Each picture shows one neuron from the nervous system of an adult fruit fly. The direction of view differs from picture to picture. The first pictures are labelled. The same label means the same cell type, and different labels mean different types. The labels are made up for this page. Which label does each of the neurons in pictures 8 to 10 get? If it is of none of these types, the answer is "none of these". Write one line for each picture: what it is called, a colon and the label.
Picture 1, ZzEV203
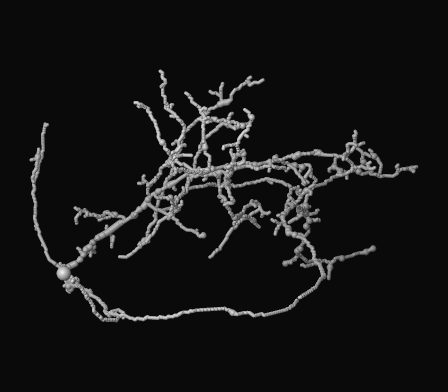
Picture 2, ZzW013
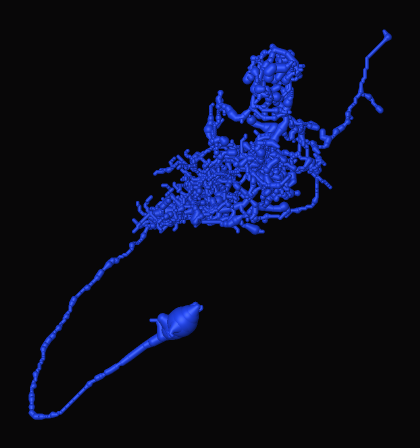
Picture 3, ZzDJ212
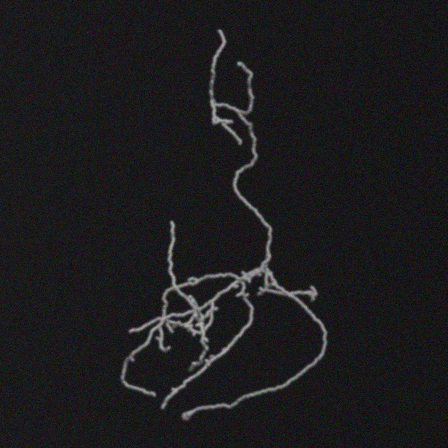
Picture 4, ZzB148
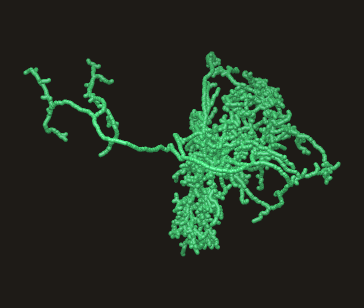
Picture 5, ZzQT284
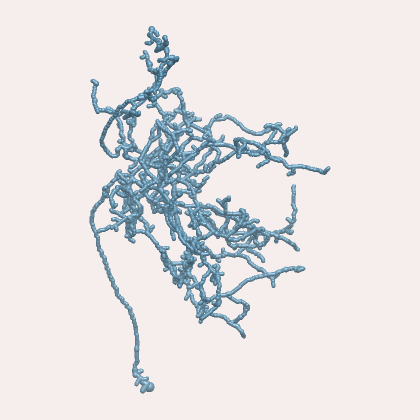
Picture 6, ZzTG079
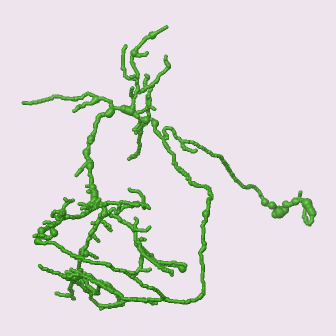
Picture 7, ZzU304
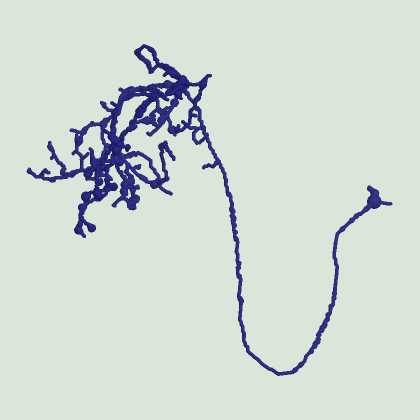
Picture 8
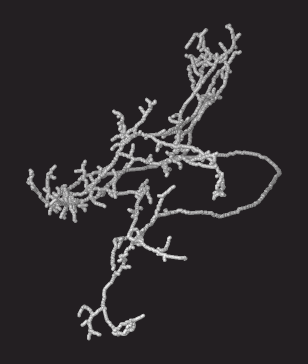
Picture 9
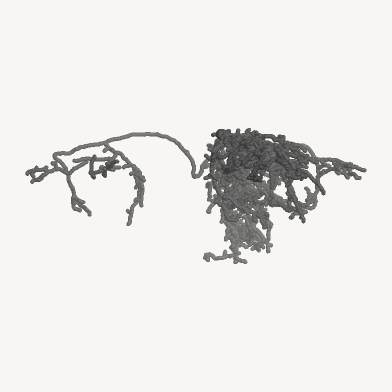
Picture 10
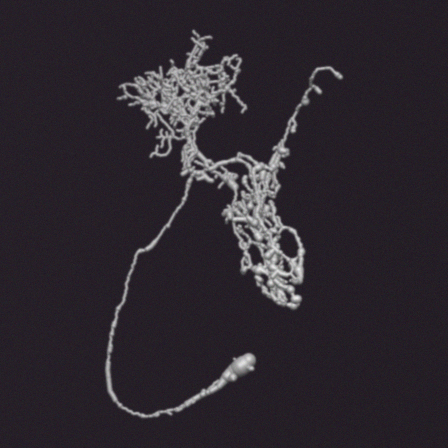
8: ZzEV203
9: ZzB148
10: ZzW013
